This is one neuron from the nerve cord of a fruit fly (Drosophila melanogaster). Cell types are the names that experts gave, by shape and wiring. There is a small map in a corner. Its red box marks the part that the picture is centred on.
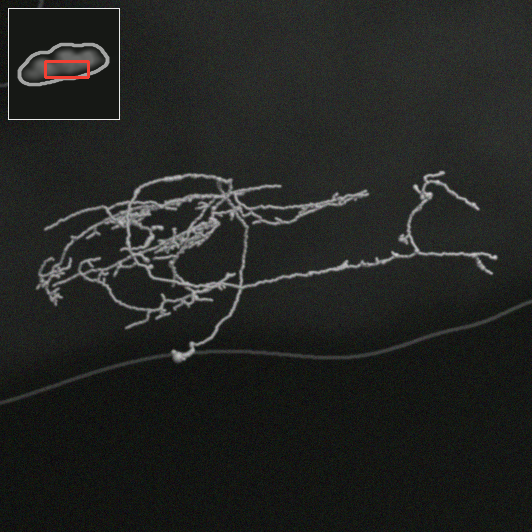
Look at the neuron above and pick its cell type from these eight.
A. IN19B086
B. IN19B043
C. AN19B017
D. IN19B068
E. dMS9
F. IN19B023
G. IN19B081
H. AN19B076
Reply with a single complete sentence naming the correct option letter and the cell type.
It is option G, IN19B081, that gives the cell type of the neuron.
